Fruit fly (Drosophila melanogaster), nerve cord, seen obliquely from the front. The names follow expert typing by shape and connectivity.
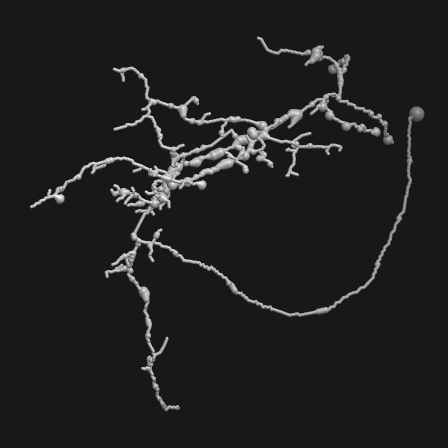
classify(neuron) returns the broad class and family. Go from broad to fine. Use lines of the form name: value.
broad class: nerve-cord intrinsic neuron
family: hemilineage 08A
